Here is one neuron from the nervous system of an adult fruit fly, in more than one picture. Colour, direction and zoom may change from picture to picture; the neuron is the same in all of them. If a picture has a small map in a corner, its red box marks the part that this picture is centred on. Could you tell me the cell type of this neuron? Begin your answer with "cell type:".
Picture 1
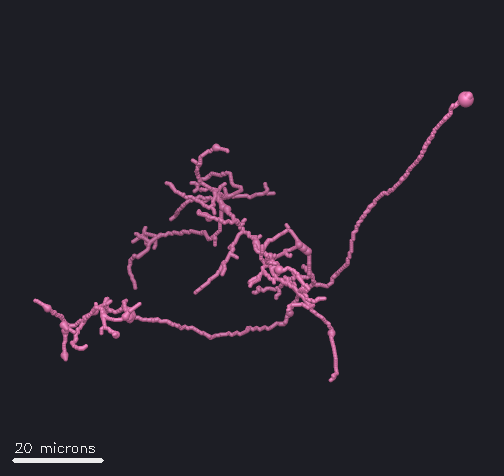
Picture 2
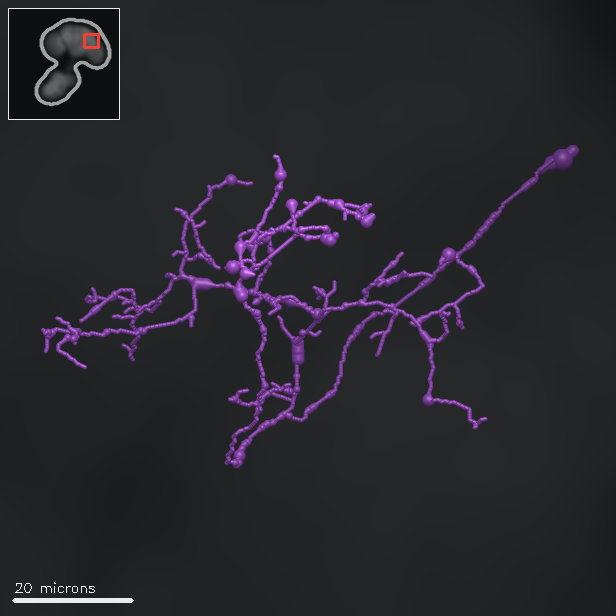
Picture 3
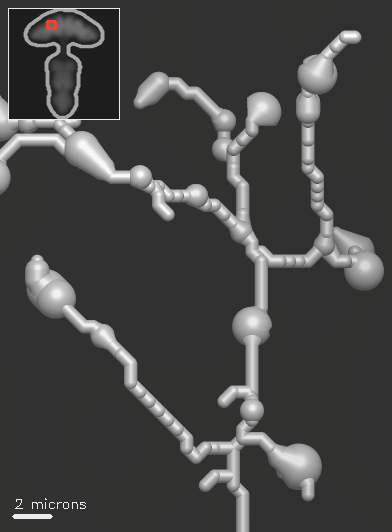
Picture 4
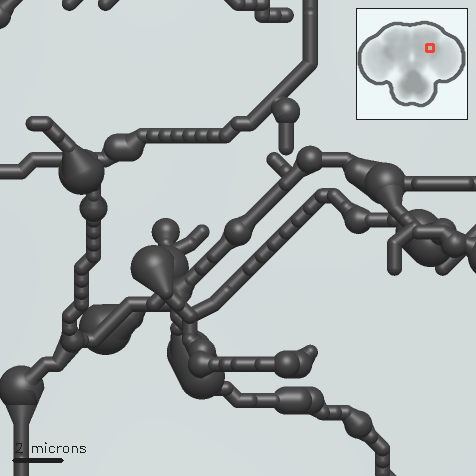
cell type: PVLP133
